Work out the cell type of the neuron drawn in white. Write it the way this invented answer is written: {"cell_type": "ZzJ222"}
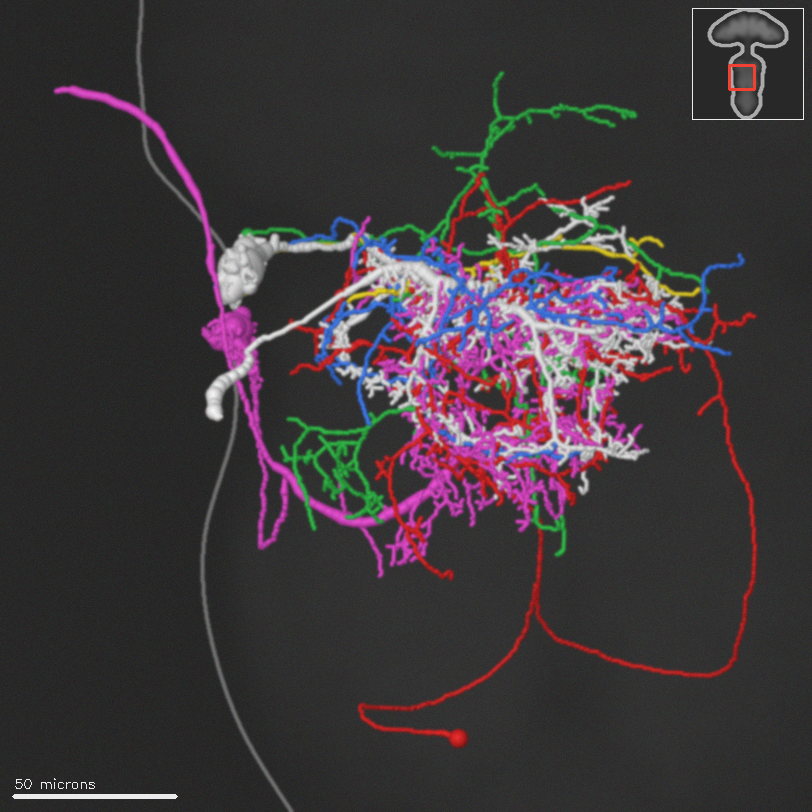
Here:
{"cell_type": "DLMn c-f"}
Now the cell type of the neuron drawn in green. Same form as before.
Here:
{"cell_type": "IN12A058"}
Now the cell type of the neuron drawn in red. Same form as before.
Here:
{"cell_type": "IN19B043"}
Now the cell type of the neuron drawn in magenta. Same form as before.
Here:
{"cell_type": "DVMn 1a-c"}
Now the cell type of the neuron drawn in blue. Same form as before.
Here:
{"cell_type": "IN03B089"}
